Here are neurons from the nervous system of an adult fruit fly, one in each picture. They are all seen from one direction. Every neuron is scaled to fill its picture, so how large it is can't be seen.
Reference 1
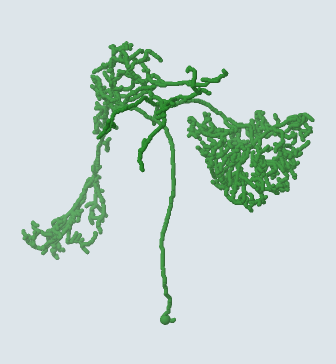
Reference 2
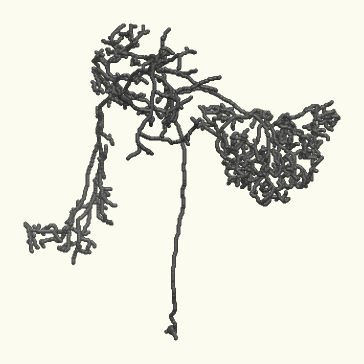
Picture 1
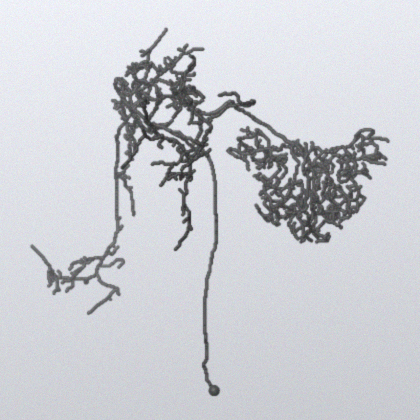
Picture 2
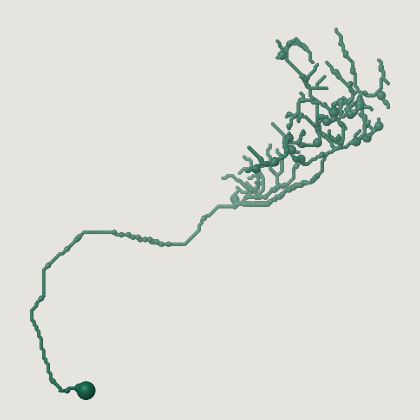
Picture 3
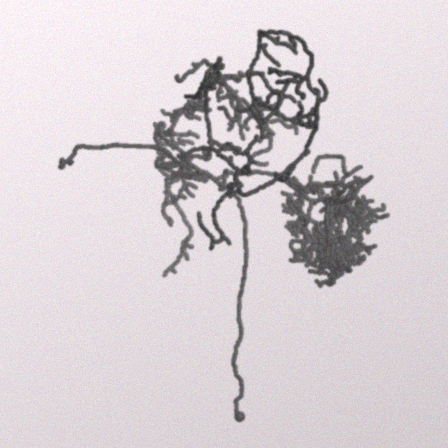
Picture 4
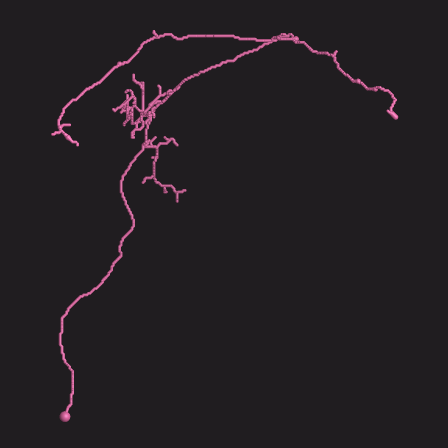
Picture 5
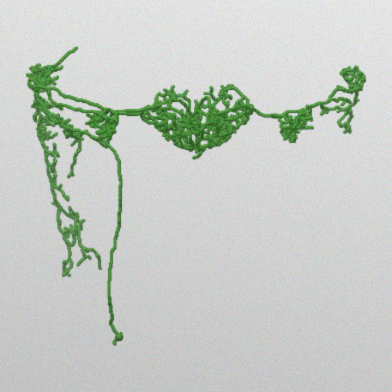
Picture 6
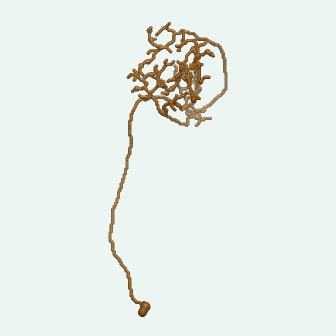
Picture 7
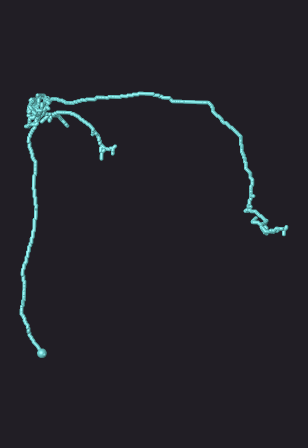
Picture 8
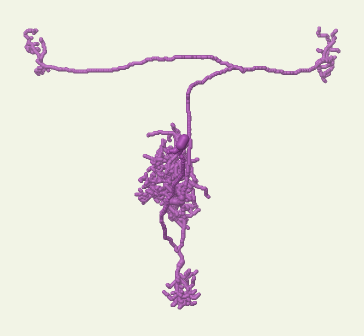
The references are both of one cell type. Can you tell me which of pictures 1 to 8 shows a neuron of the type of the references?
Picture 1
